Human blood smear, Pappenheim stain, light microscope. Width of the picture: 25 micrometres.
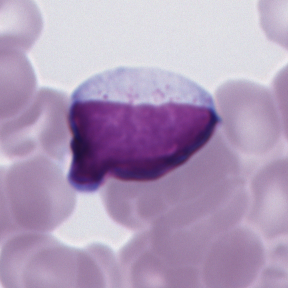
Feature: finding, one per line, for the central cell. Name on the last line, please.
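Cytoplasm: a cap on the upper side of the nucleus only
Granules: fine, reddish-purple, scattered in the cytoplasm
Nuclear border: upper edge, facing the cytoplasm, nearly straight
Nuclear bulge: short, blunt, at the lower left
Nuclear size: about 14 by 9 micrometres
Name: large granular lymphocyte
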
